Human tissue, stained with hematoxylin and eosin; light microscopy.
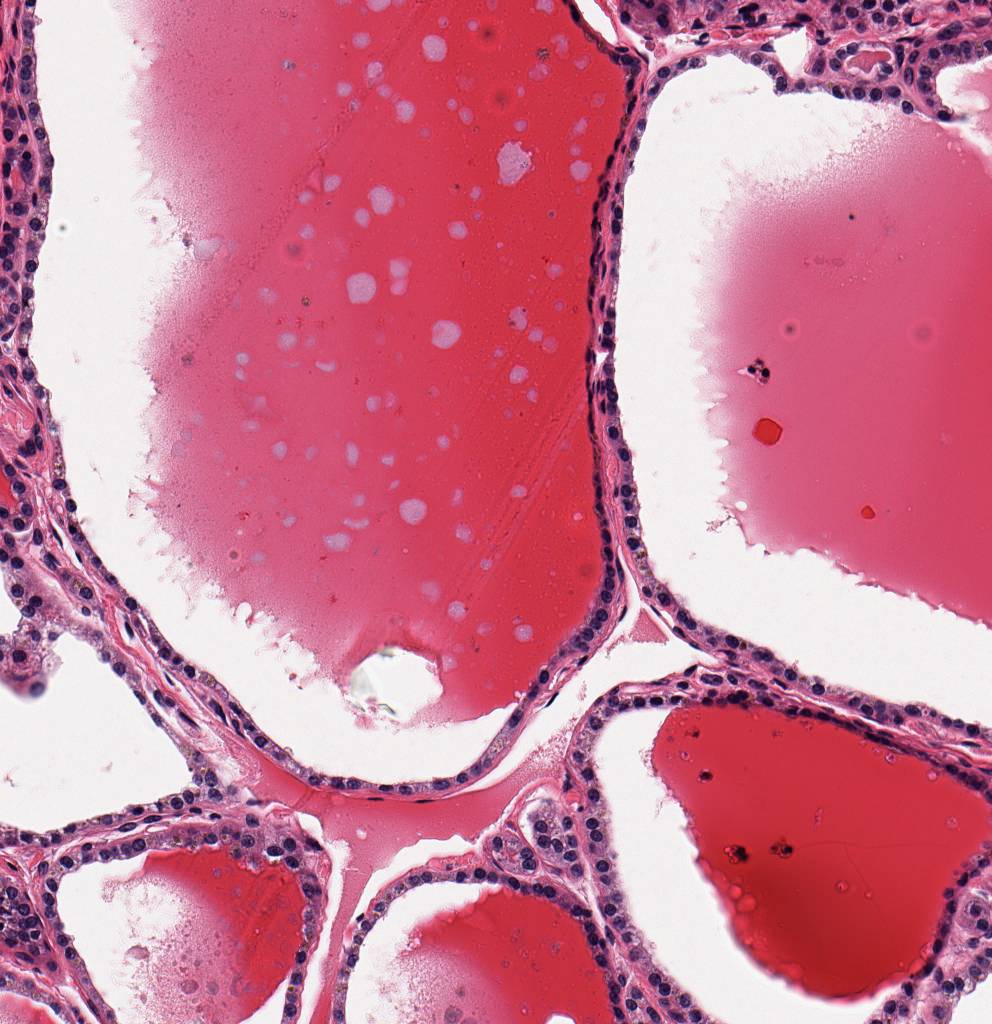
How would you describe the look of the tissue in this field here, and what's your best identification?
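Looking first at the follicles, I see each lined by a single layer of flattened to low cuboidal cells. Their nuclei are small, dark and round to oval, set in a single row. In the large follicle at the upper left, the colloid holds many small pale round vacuoles scattered through it. Between follicles the stroma is scant, just thin pink fibrous septa. So this is thyroid.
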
